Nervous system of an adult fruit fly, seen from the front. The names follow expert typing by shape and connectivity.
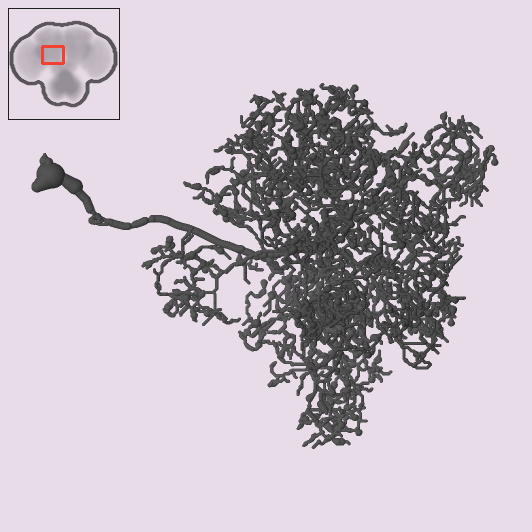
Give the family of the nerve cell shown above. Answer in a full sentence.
The family is hemilineage ALl1_dorsal.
